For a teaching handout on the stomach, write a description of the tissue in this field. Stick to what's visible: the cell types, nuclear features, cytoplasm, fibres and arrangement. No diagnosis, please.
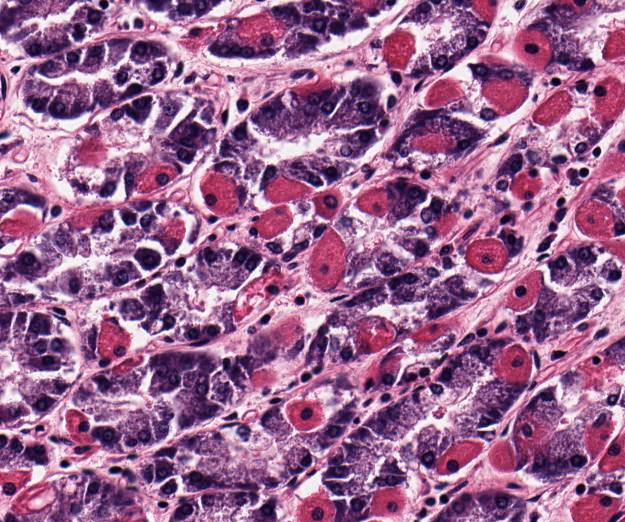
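Most of the field consists of cells with purple-grey granular cytoplasm and small, round, dark-staining nuclei. Scattered across the whole field, singly or in small groups, are large cells with bright, evenly pink cytoplasm. Thin fibrous strands between the cell groups carry small, dark, elongated nuclei.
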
